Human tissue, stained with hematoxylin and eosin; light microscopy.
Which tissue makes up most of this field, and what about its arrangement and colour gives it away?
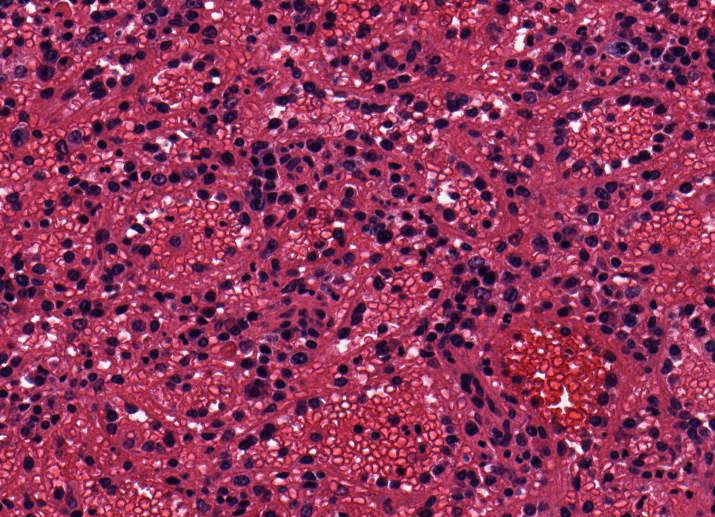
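This field mainly shows red pulp of the spleen. Rounded to oval collections of tightly packed red blood cells are scattered across the whole field.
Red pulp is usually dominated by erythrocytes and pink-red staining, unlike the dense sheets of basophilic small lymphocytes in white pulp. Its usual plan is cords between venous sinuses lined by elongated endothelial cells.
Here, thin pink strands with elongated nuclei curve around the edges of the red cell collections. The bands between the collections hold many cells with small, round, dark nuclei and little cytoplasm.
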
